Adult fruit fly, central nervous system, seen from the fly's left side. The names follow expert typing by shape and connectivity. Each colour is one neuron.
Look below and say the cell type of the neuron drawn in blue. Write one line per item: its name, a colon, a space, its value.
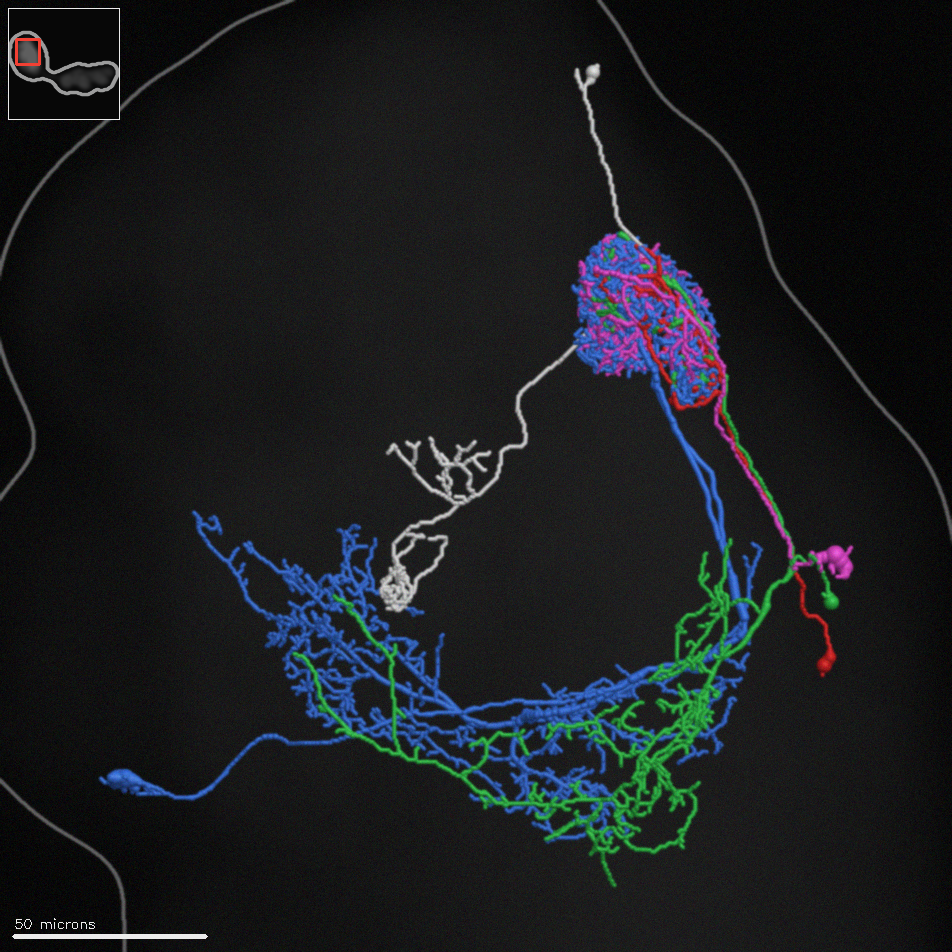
cell type: LPsP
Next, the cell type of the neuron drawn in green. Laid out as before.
cell type: SpsP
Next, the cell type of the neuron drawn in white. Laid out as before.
cell type: PFNa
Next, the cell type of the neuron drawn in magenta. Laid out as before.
cell type: Delta7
